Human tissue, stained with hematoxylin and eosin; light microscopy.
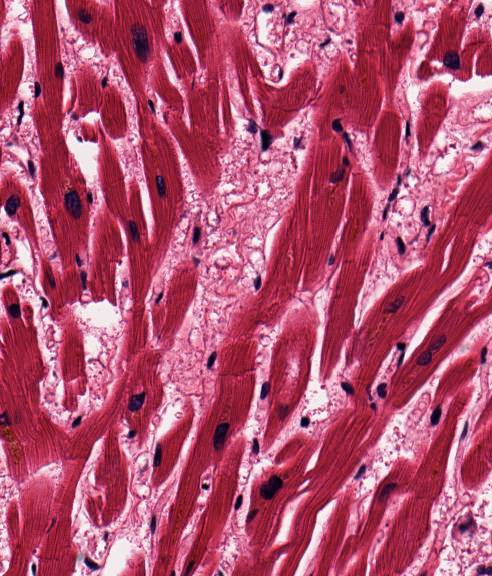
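Left ventricle of the heart, H&E. The fibres here have deeply eosinophilic, pink-red cytoplasm. Between them runs pale, loose, finely fibrillar tissue, widest in the centre of the field, with small, dark, spindle-shaped nuclei scattered through it. You won't find any epithelium or glands in this field.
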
